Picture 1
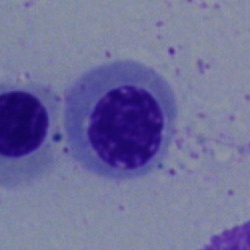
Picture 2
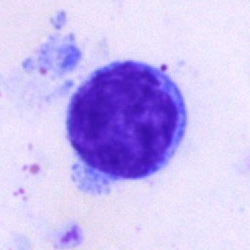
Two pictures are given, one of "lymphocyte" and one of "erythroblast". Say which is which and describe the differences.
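Picture 1 shows an erythroblast, and picture 2 shows a lymphocyte. Both cells have a round, smooth outline. In picture 1 the nucleus sits off-centre toward the lower right of the cell, whereas in picture 2 it fills almost the whole cell. The chromatin in picture 1 is dark purple and coarsely clumped, while in picture 2 it is dark purple mottled with lighter patches.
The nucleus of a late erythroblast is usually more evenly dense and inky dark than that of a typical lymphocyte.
The cytoplasm in picture 1 is pale greyish blue, and in picture 2 no vacuoles are seen in the cytoplasm.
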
